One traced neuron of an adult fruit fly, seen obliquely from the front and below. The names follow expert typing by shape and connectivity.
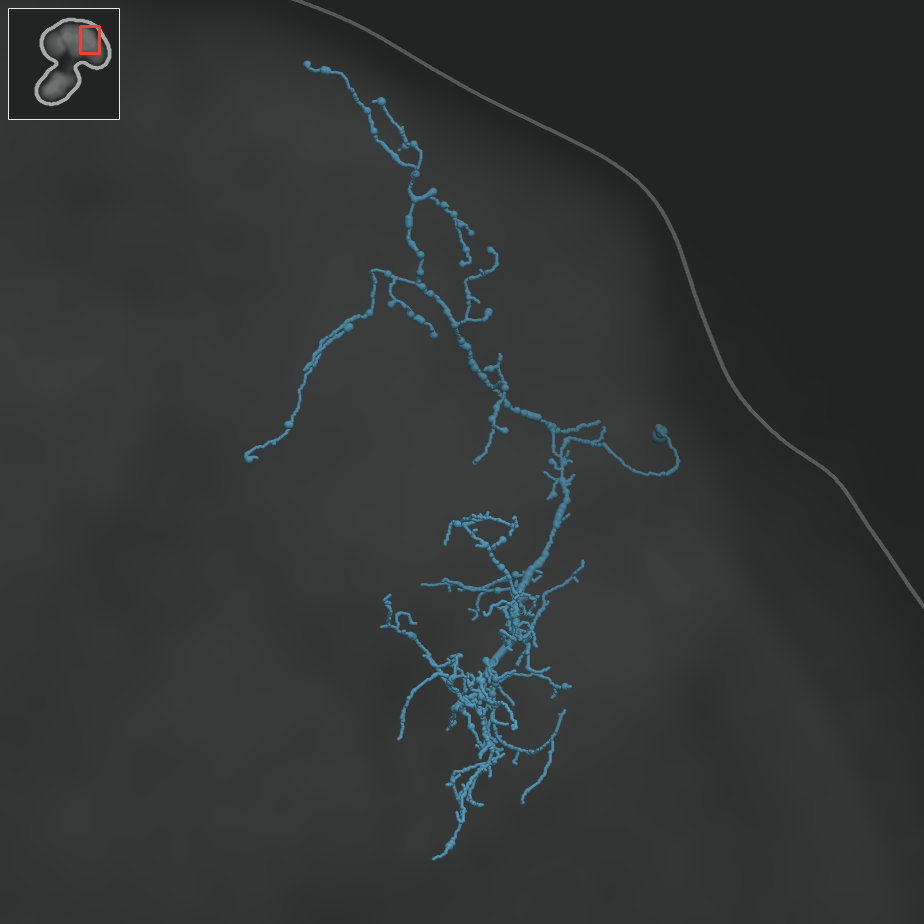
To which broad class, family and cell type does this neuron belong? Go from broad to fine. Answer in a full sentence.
A central-brain intrinsic neuron of hemilineage LHl1, type AVLP762m.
